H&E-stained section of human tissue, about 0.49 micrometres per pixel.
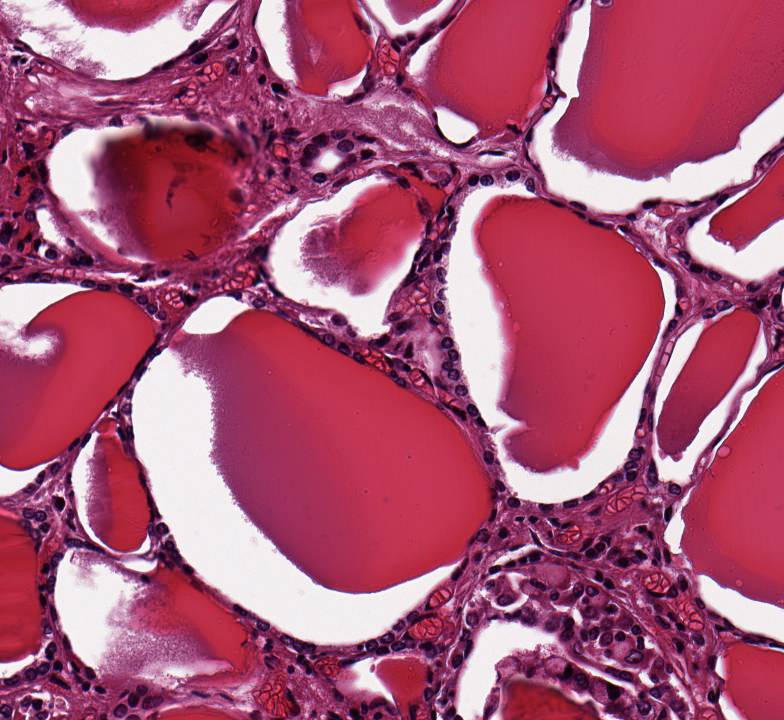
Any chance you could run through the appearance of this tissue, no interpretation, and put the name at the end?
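Closed, rounded follicles of widely varying size fill the field, several of them very large. A single layer of flattened to low cuboidal epithelial cells with small dark nuclei lines each follicle. Thin septa between follicles carry capillaries packed with red blood cells. The tissue is thyroid.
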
